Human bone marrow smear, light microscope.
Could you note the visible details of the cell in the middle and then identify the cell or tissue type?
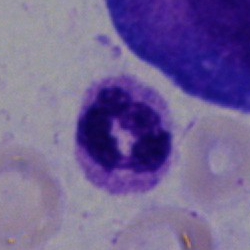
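The outline, as far as I can tell, is round and smooth. The nucleus closes into a ring around a small pale space at the centre. Its chromatin is dense and stains a very dark purple. Around it, the cytoplasm makes a pale lilac rim, widest at the bottom. This, then, is a segmented neutrophil.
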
